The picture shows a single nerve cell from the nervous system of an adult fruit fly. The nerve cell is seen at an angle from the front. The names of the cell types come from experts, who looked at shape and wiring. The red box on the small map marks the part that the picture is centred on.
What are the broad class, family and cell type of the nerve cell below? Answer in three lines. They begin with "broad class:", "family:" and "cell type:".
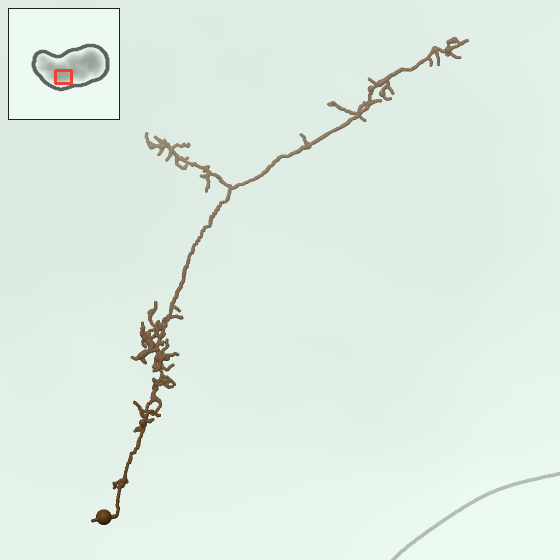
broad class: optic-lobe intrinsic neuron
family: TmY
cell type: TmY5a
